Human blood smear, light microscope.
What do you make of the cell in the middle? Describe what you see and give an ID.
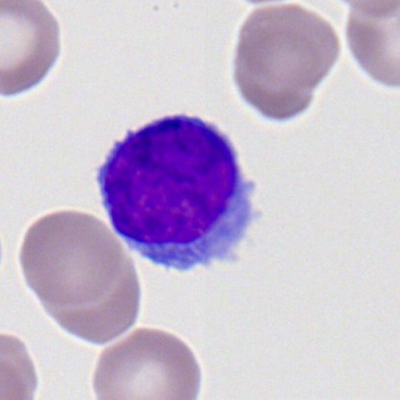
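Looking first at the chromatin, I see it is dark purple and densely clumped. I can't make out any nucleoli in the nucleus. Nor can I find any granules in the cytoplasm. At the lower right, the cytoplasmic border is frayed, with fine irregular projections. So what I'm looking at is a lymphocyte.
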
